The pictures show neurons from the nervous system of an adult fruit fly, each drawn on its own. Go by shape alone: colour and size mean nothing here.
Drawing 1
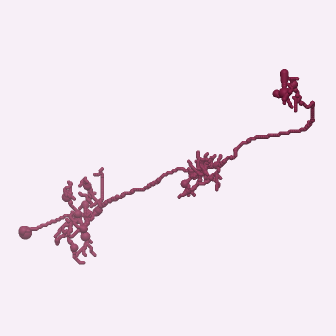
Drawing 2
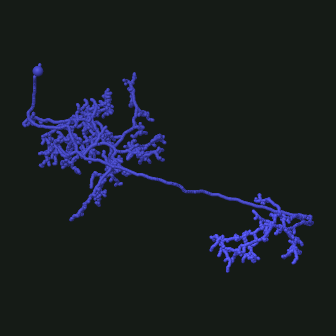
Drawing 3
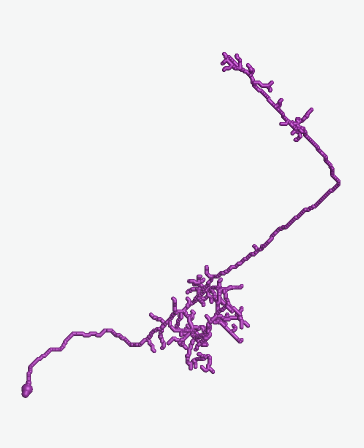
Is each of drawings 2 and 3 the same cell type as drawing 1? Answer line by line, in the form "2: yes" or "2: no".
2: no
3: no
